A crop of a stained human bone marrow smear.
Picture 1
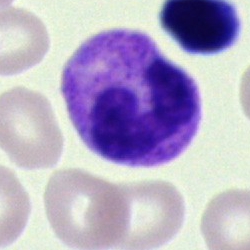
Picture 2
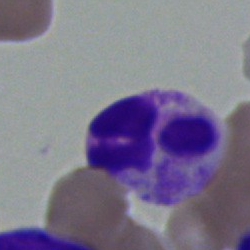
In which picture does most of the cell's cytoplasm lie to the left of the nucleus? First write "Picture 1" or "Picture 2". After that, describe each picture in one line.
Picture 1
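Picture 1: The nucleus lies mainly in the lower right part of the cell.
Picture 2: The cytoplasm is pale lilac and lies mostly in the lower right part of the cell.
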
